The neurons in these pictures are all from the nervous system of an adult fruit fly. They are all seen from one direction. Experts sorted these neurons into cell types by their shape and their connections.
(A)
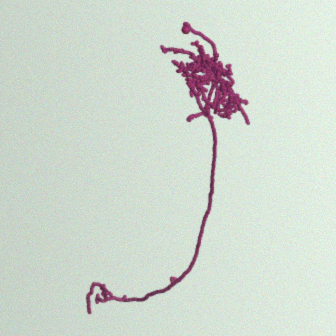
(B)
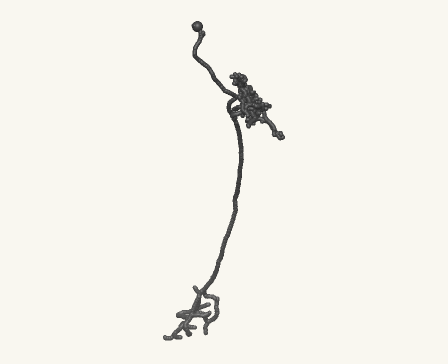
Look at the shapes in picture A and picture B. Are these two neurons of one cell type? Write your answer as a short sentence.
They are of different cell types.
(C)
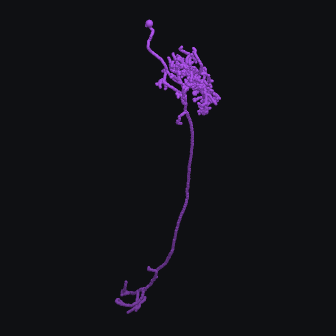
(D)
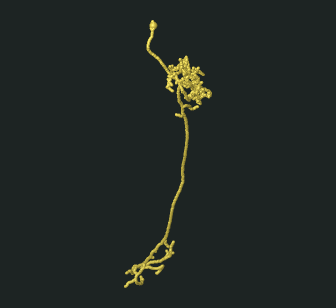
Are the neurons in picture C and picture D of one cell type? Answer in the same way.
They are of the same cell type.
